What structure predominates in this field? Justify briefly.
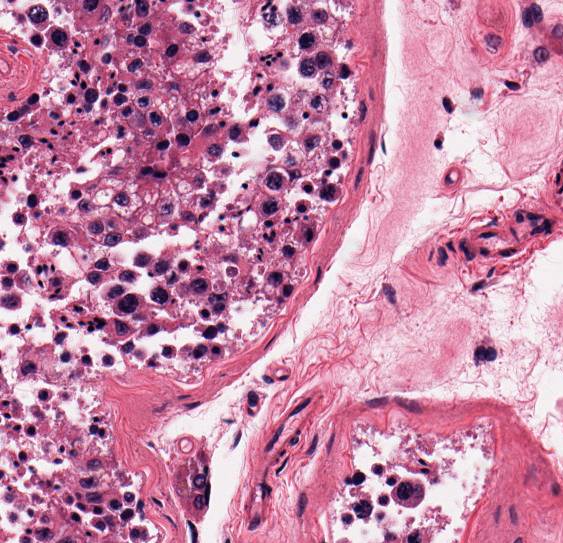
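That's a seminiferous tubule. What settles it: the left one, full of large round cells with round nuclei and coarse, clumped chromatin.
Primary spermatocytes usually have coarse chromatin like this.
Many small, very dark, condensed nuclei lie scattered among them, the cells are loosely packed with clear spaces between, and each tubule has a thick, pink, layered wall with flattened, spindle-shaped nuclei.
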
